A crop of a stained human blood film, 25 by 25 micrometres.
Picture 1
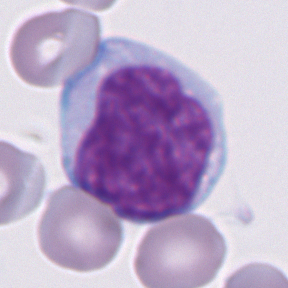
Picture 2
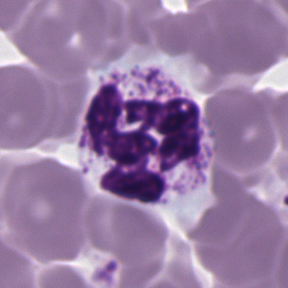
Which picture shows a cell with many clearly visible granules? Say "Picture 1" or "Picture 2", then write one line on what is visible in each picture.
Picture 2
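Picture 1: No granules can be seen in the cytoplasm.
Picture 2: The cytoplasm holds fine purple granules.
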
